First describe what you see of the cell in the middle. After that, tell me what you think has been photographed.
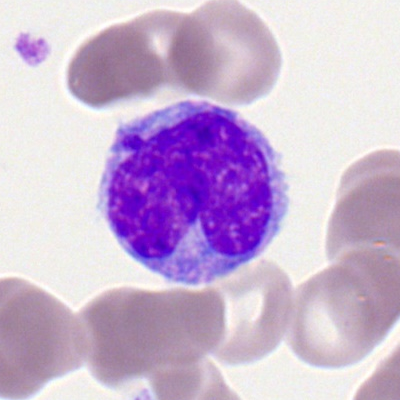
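Look first at the outline: it is nearly round. A deep notch cuts into the nucleus from its lower edge. The chromatin is clumped, with small pale spots scattered through it. At the margin, the cell's edge is slightly fuzzy and ragged. This is a monocyte.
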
